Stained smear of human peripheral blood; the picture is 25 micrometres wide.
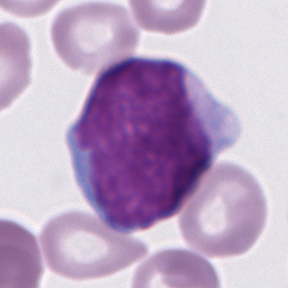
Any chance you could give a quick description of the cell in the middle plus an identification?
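The cell measures about 15 micrometres across and holds a single unlobed nucleus of about 15 by 12 micrometres, which fills about 80% of the cell's area. Its chromatin is finely stippled and evenly spread, with no coarse clumps. Cytoplasm forms only a narrow rim, widest at the upper right, where a pale blunt bulge of cytoplasm projects. The cell is a myeloblast.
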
